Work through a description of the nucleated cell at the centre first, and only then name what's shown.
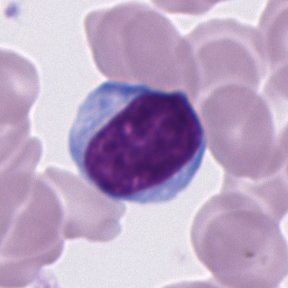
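Cytoplasm lies mostly as a crescent on the upper-left side of the nucleus. It stains a pale sky blue. No granules are visible in it, and it contains no vacuoles. The cell is a typical lymphocyte.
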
